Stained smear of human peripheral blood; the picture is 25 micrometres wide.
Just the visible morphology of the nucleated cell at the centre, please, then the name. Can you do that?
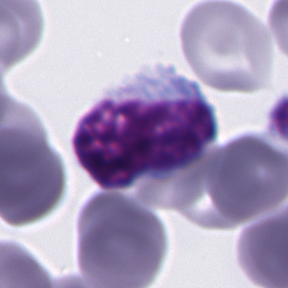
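Most of the cell is taken up by the nucleus, which measures about 12 by 8 micrometres and forms one mass rather than separate lobes. Its chromatin is dark purple and coarsely clumped, with small reddish-pink spots scattered across it. Cytoplasm remains only as a cap along the upper side. The cell is a typical lymphocyte.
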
